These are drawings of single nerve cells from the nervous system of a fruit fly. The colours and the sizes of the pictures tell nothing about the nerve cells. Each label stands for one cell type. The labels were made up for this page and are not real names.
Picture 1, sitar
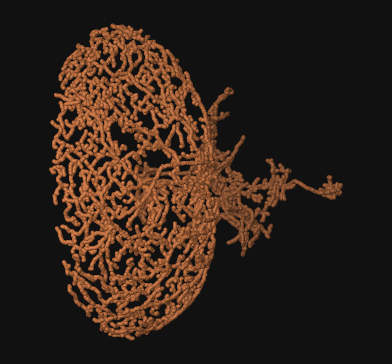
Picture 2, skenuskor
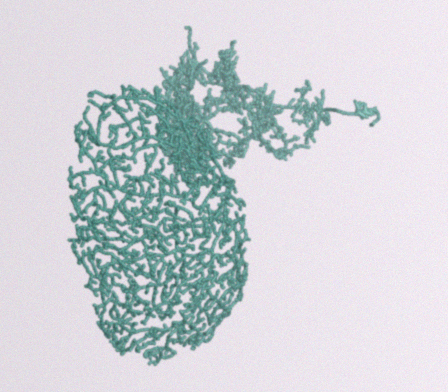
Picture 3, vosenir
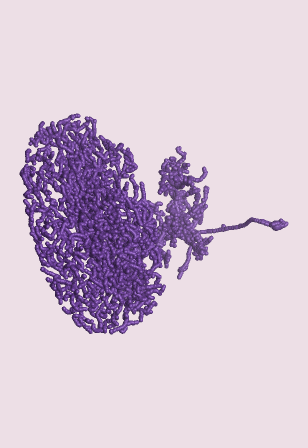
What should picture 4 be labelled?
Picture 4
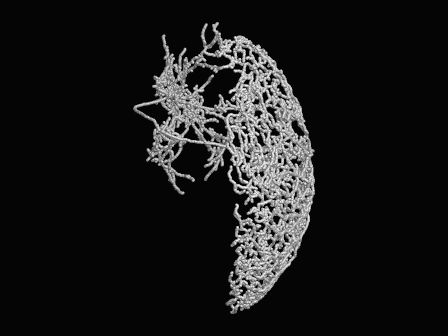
sitar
